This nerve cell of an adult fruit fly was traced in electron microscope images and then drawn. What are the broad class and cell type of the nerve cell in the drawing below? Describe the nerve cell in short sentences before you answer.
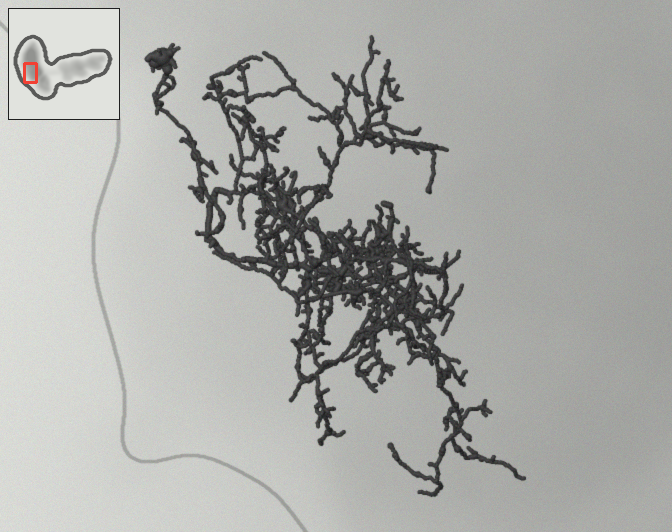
It is in the brain and does not reach the nerve cord. Its cell body lies at the upper left of the picture. More than a hundred branch ends can be seen. This is a central-brain intrinsic neuron. Its cell type is GNG076.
